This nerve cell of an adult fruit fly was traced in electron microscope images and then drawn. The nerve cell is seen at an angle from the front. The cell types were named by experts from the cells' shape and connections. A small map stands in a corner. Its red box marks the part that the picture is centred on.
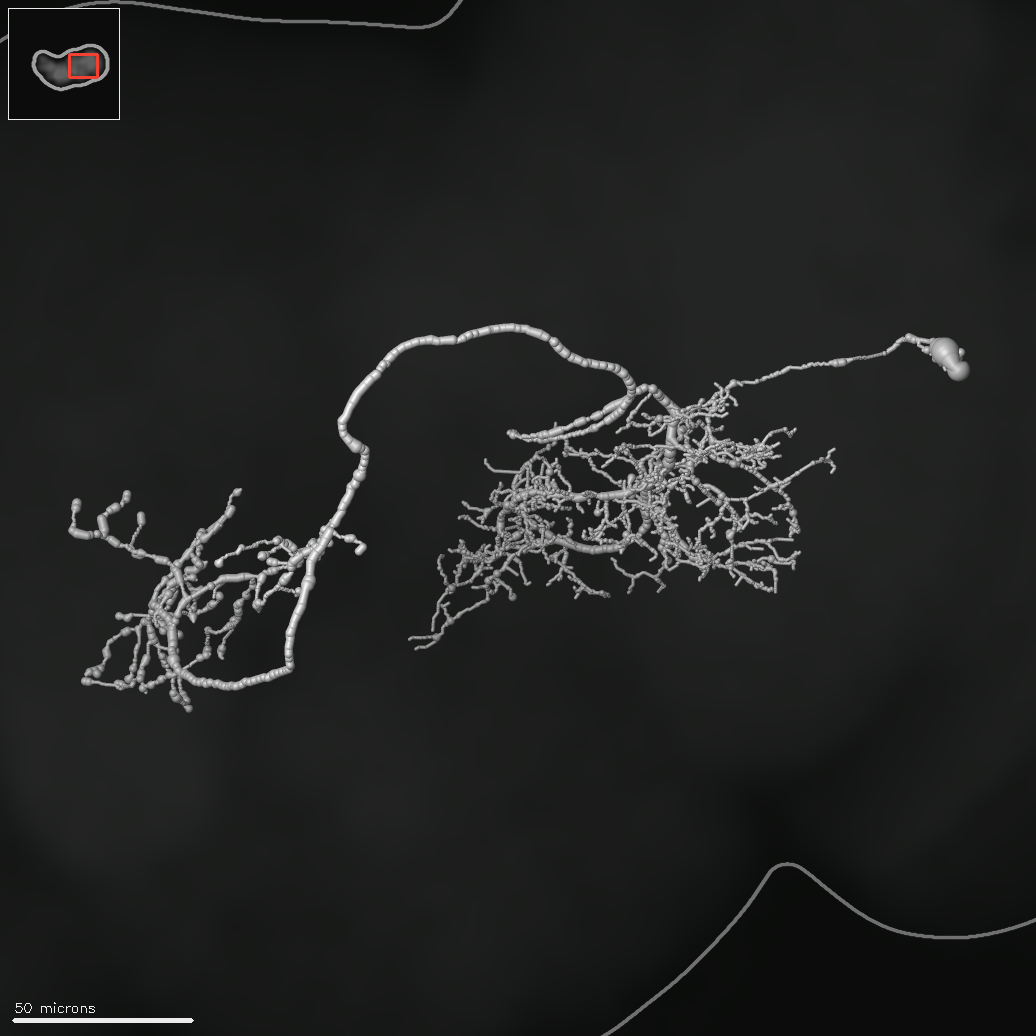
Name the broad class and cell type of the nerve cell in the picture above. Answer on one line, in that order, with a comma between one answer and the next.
central-brain intrinsic neuron, LAL074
